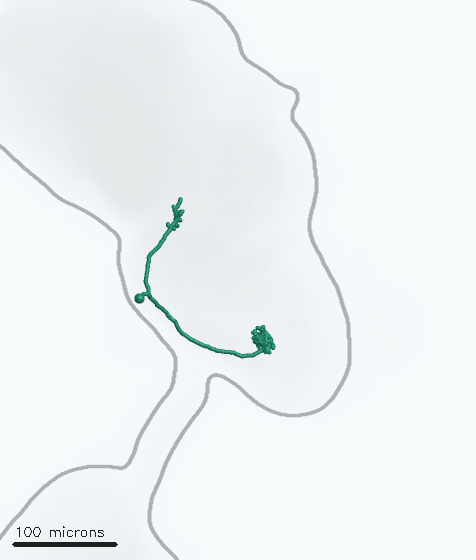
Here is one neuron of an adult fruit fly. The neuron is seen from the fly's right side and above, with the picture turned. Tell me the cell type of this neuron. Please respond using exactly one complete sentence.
This neuron is typed as LPC1.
